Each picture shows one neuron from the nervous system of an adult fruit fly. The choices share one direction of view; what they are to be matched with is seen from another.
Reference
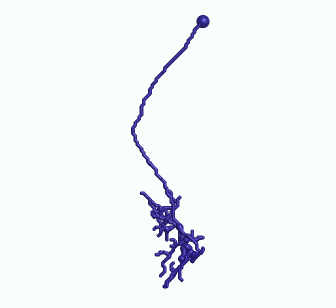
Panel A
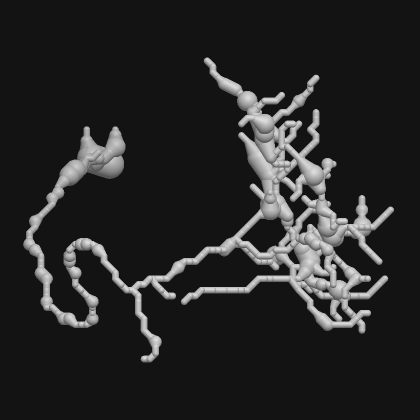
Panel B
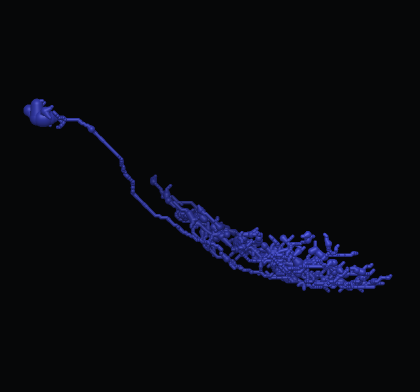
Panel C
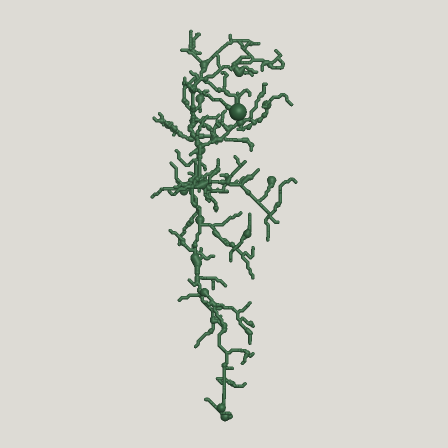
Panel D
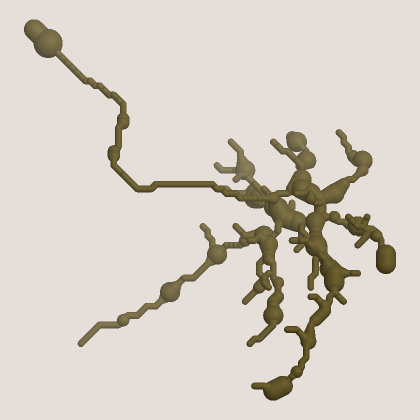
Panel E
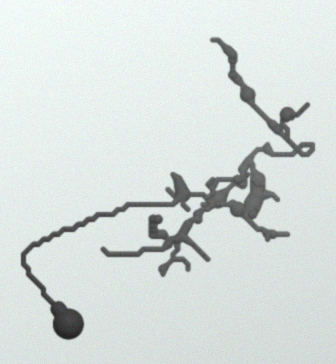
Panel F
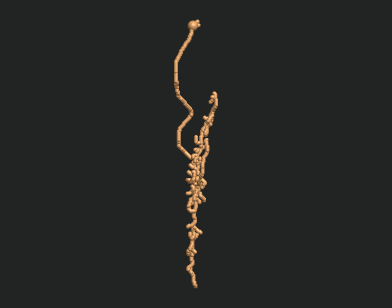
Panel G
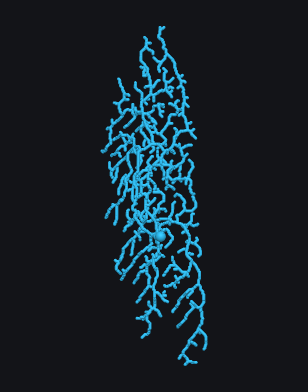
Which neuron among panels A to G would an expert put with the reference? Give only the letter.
E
